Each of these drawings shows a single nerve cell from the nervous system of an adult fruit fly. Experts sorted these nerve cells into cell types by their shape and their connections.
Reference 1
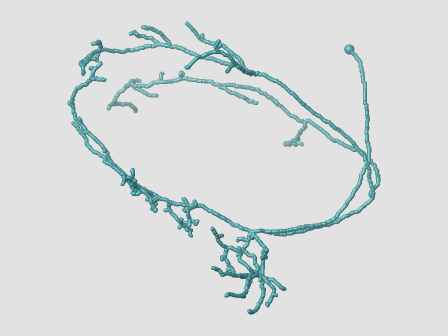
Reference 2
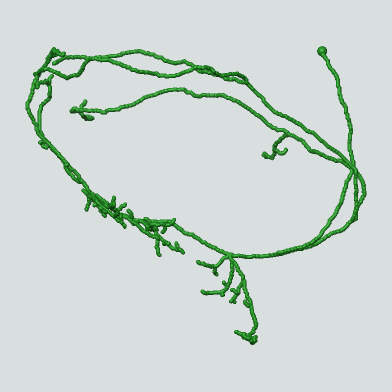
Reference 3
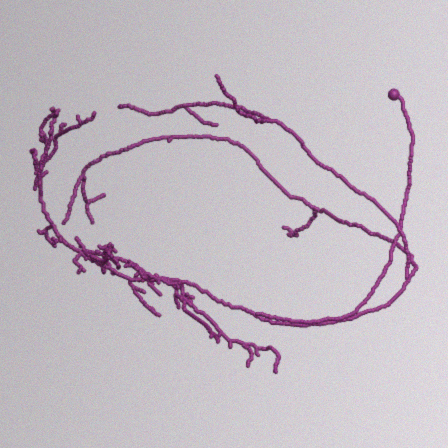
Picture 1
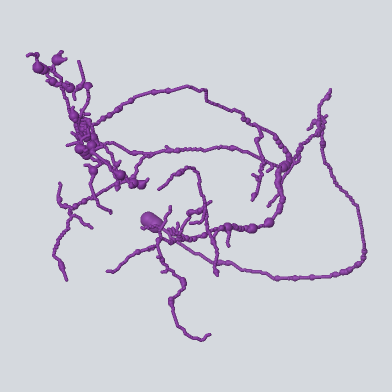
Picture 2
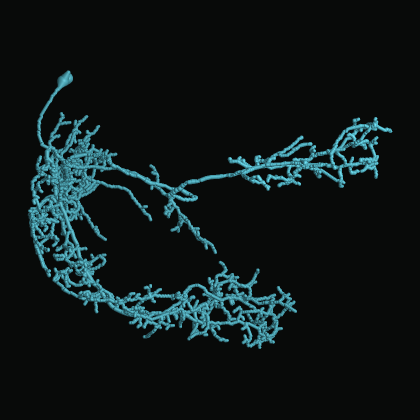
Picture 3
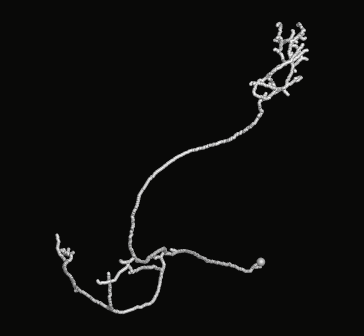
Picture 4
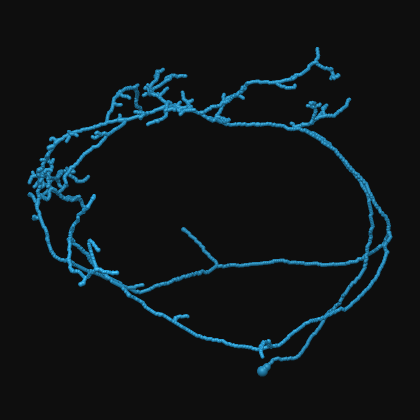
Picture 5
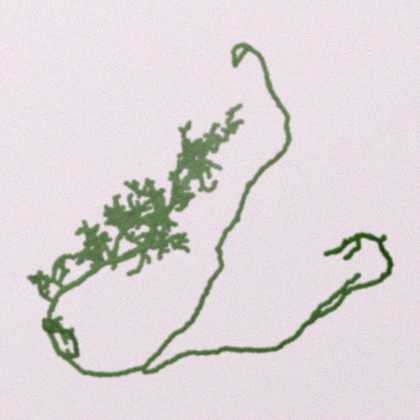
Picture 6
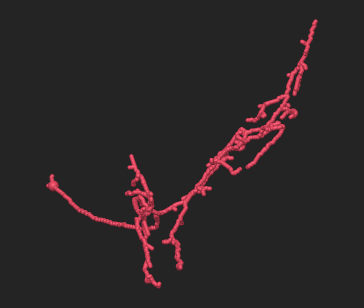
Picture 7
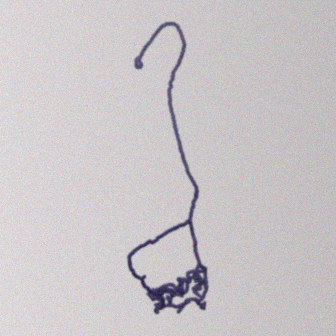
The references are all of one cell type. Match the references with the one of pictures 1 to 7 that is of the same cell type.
Picture 4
